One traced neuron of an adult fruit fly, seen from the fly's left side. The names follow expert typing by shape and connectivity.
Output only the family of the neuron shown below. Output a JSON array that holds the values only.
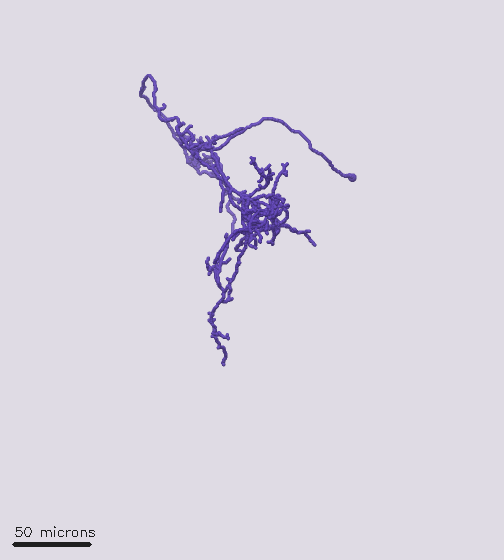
["hemilineage DM4_dorsal"]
